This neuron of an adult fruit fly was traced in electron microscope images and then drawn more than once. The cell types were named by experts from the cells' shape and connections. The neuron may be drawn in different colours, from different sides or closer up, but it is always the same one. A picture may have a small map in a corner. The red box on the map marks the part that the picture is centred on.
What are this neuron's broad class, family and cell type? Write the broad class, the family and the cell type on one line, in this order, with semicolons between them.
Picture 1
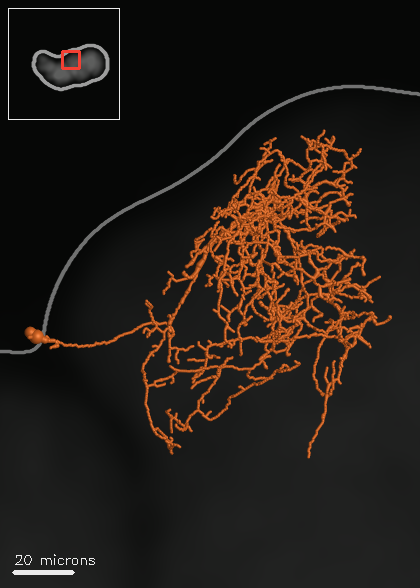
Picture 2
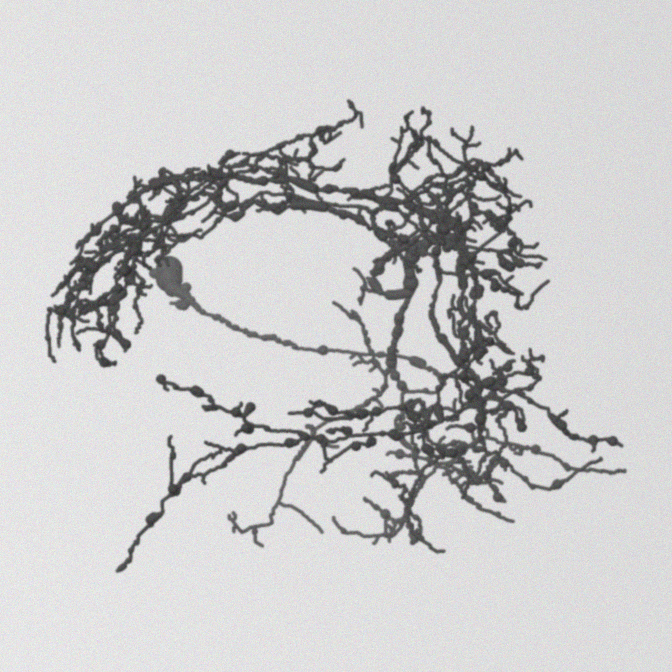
central-brain intrinsic neuron; hemilineage SLPpl2; SLP447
